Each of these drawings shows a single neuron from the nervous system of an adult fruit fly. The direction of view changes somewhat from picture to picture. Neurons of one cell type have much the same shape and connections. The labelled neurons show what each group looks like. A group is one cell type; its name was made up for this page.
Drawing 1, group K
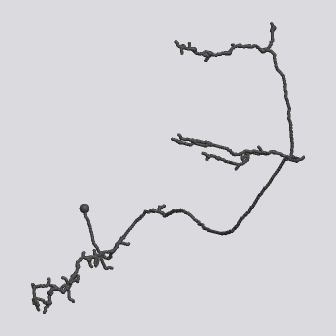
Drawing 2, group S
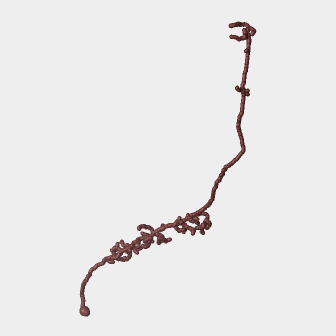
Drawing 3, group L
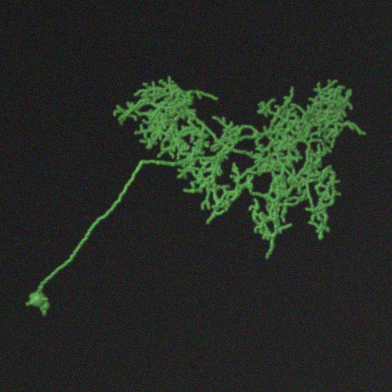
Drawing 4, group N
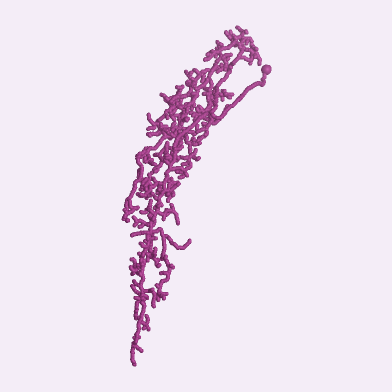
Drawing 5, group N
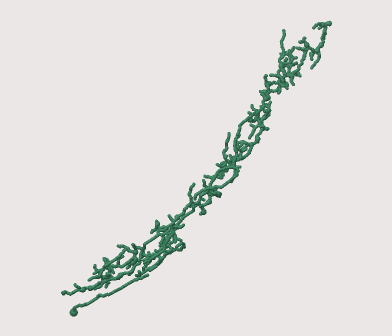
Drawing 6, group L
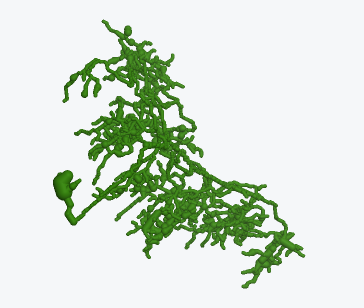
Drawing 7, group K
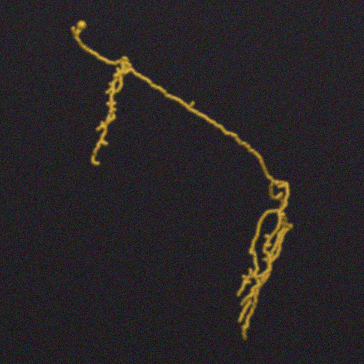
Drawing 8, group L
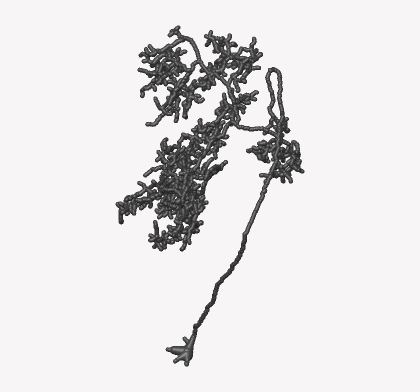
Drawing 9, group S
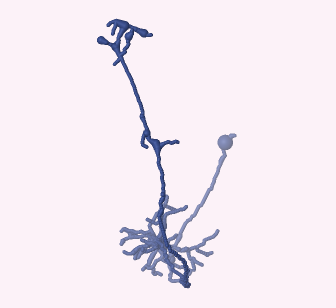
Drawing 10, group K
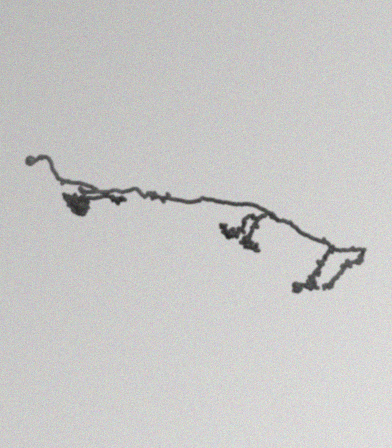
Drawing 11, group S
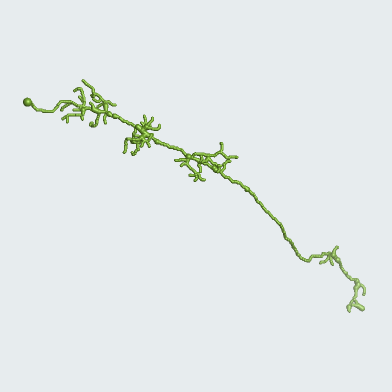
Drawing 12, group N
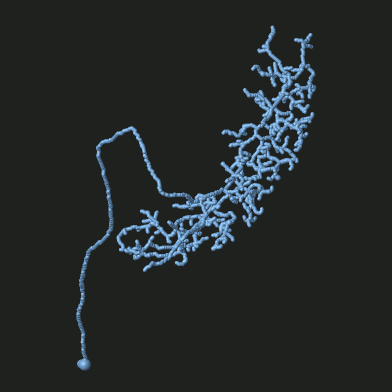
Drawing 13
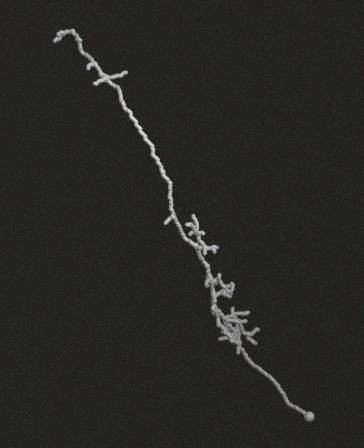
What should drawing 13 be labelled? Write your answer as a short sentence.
It belongs to group S.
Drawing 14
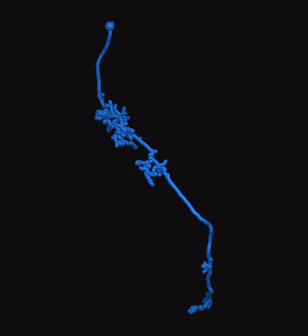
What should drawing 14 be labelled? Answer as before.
It belongs to group S.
